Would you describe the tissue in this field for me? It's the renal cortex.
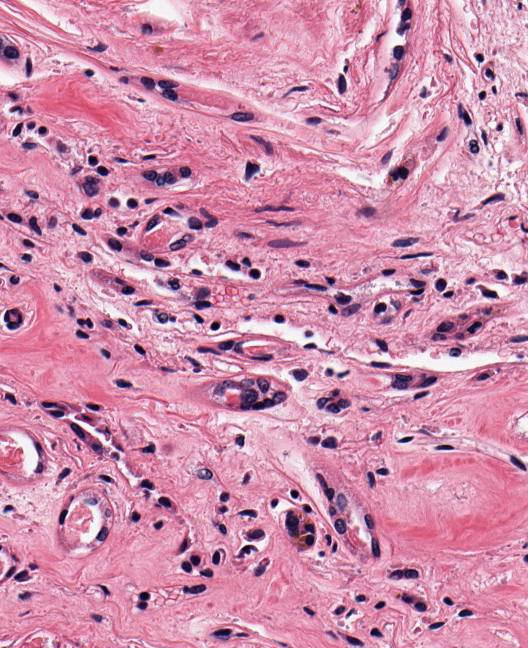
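What strikes me first is how much of this field is dense pink fibrous stroma, dotted with small dark nuclei, and I find no epithelial surface. Near the centre, a narrow capillary holds a few red blood cells. In the centre and lower centre I notice small clusters of plumper cells, with rounder nuclei and more pink cytoplasm. Nowhere do I see fat cells.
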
